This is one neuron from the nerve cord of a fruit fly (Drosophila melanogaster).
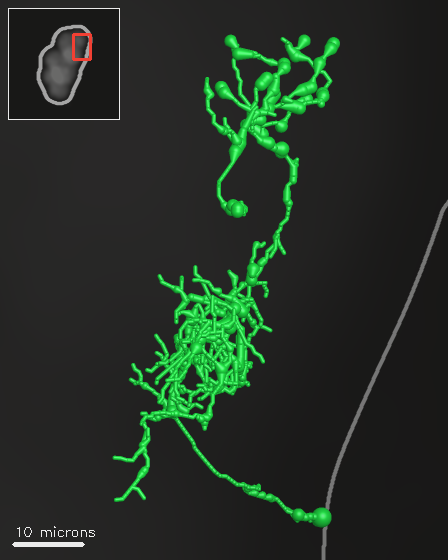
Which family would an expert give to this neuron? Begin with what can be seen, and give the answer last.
By the scale bar it is about 70 microns tall in this view. Dozens of branch ends can be seen. This is a nerve-cord intrinsic neuron. Its family is hemilineage 06A.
